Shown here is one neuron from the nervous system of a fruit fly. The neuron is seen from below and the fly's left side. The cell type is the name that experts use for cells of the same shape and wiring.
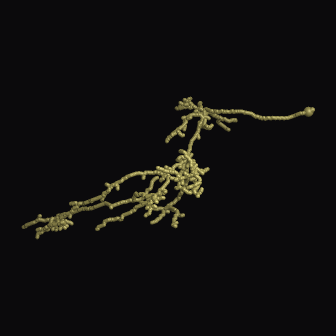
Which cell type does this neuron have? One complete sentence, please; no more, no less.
In terms of cell type, the neuron is IN20A.22A079.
